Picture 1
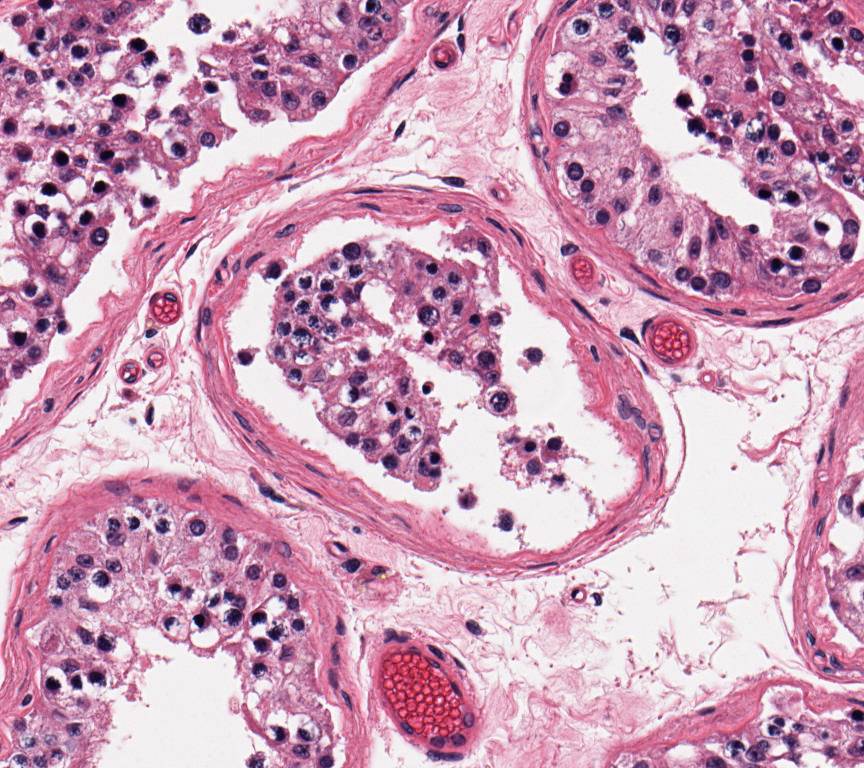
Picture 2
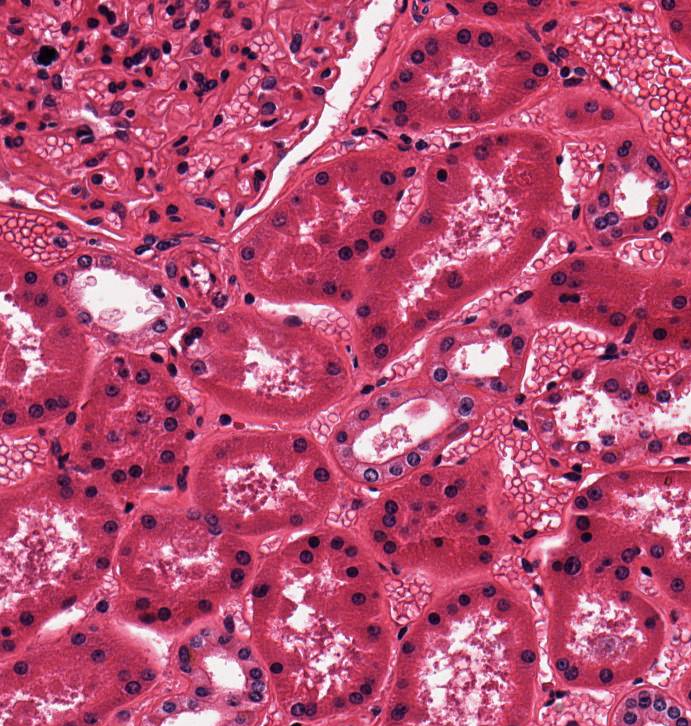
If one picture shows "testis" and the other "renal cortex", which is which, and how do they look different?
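Testis appears in picture 1, and renal cortex in picture 2. Picture 1 shows cross-sectioned rounded tubules separated by interstitial tissue, with one complete oval tubule central; picture 2 shows closely packed round to oval tubules with very little stroma. Tubules of the testis have a thick pink layered wall containing flattened, elongated dark nuclei parallel to the outline, and are filled with several layers of rounded cells with round, dark nuclei. Many testis cells at the left show a clear halo around the nucleus. Tubules of the renal cortex are mostly lined by a single layer of cuboidal to low columnar cells with deeply eosinophilic cytoplasm and single, evenly spaced round dark nuclei.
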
